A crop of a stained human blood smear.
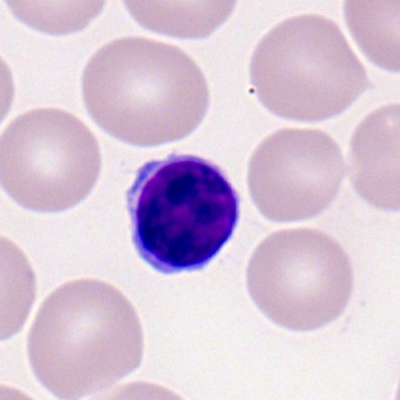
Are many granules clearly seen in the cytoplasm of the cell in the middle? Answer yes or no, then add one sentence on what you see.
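No. No granules are visible in the cytoplasm.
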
